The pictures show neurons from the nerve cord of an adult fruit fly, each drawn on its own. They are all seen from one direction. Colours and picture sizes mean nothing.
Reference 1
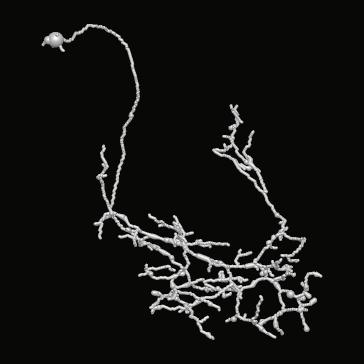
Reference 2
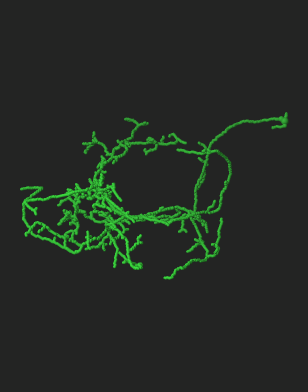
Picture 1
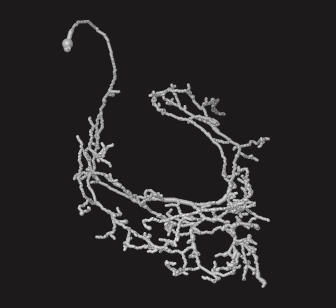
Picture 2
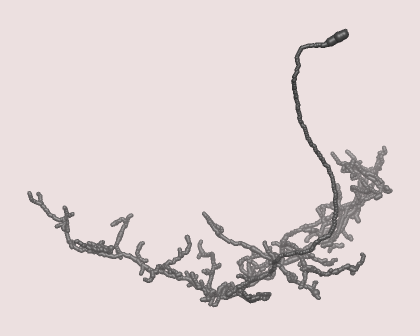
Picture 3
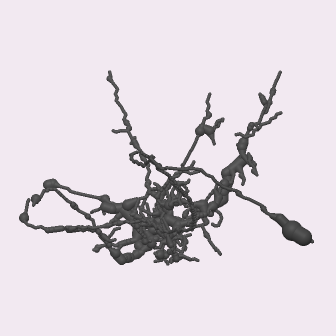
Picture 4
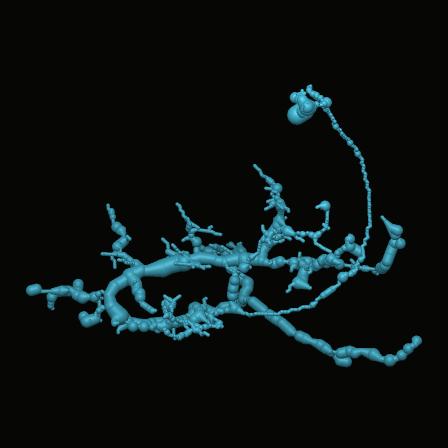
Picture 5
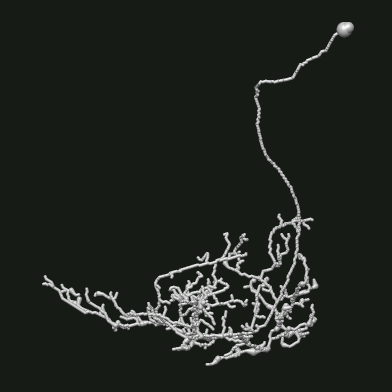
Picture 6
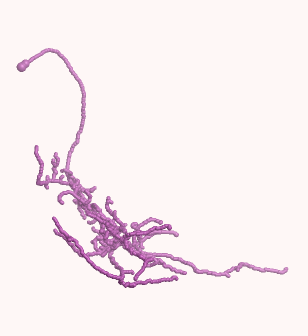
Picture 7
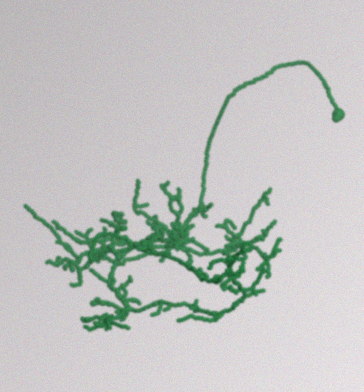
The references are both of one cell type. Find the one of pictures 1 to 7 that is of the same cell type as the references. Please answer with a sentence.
The neuron in picture 1 is of the same cell type.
